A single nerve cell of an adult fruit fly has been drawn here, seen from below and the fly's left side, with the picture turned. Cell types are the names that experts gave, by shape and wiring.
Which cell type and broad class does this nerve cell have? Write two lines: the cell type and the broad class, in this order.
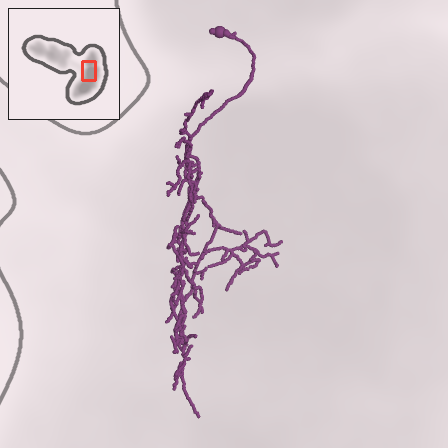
SLP364
central-brain intrinsic neuron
